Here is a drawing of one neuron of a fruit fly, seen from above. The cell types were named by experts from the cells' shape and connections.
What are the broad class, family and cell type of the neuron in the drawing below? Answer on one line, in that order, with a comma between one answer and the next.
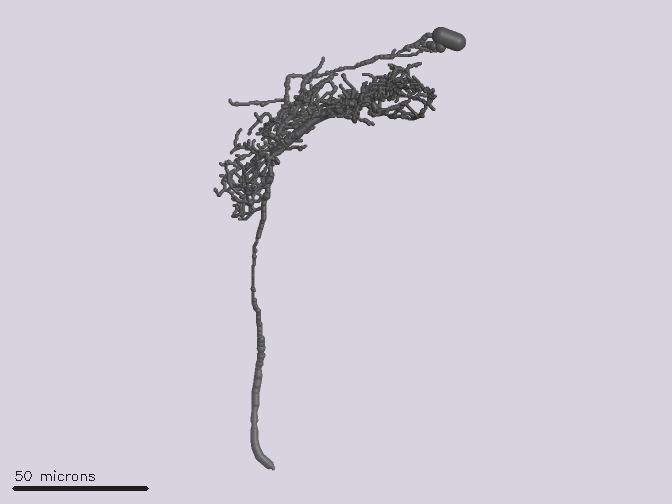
motor neuron of the brain, hemilineage LB12, GNG283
